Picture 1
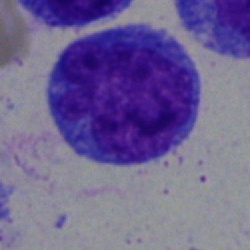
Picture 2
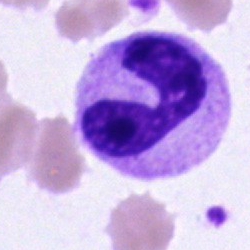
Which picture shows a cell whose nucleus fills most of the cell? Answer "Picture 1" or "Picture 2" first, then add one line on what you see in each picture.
Picture 1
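What picture 1 shows: The nucleus fills most of the cell.
What picture 2 shows: The cytoplasm is ample and pale lilac.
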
